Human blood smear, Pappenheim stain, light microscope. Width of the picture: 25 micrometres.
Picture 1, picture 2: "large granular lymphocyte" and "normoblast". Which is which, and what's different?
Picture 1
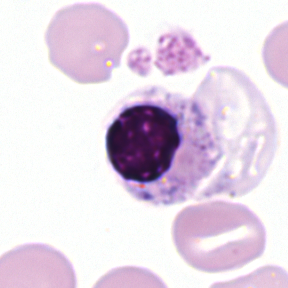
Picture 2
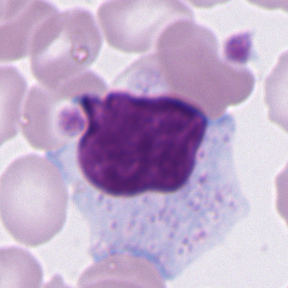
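Of the two, the normoblast appears in picture 1 and the large granular lymphocyte in picture 2. The nuclei differ in size and shape. The normoblast nucleus is round and about 7 micrometres across, whereas the nucleus of the large granular lymphocyte is about 11 micrometres across and irregular, with a notch at its upper left edge.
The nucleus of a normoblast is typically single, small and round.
The chromatin is dark purple and dense in both cells. In the normoblast it contains a few small paler spots. The large granular lymphocyte has abundant, pale blue cytoplasm.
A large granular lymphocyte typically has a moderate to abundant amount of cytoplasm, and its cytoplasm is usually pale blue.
Neither cell shows a nucleolus or cytoplasmic vacuoles.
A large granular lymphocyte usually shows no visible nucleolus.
The visible edge of the normoblast is smooth, without projections, and a red cell presses against its right side. In picture 2, a red cell overlies the upper right part of the cell.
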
